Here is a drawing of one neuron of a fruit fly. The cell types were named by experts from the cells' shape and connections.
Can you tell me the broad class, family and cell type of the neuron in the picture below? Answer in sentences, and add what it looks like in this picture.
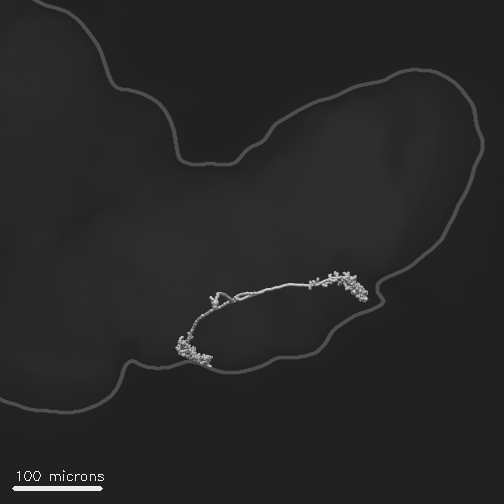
Its broad class is central-brain intrinsic neuron. The family is hemilineage LB0. Its cell type is SAD109. The cell body is in the middle of the picture. By the scale bar it is about 200 microns wide in this view.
